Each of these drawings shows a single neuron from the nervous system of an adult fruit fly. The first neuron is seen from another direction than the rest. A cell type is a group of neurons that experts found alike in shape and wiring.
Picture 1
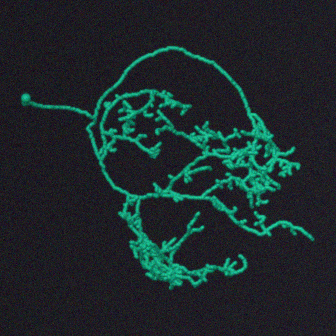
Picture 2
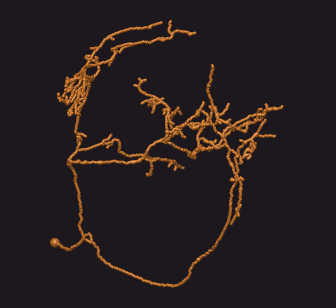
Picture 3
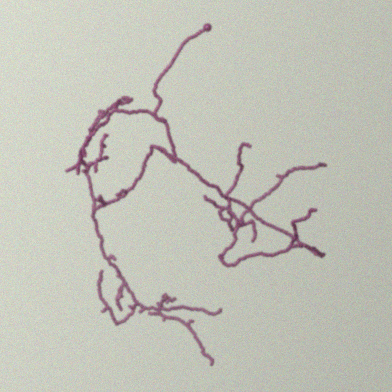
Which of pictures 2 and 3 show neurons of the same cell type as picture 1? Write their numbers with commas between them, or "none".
2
